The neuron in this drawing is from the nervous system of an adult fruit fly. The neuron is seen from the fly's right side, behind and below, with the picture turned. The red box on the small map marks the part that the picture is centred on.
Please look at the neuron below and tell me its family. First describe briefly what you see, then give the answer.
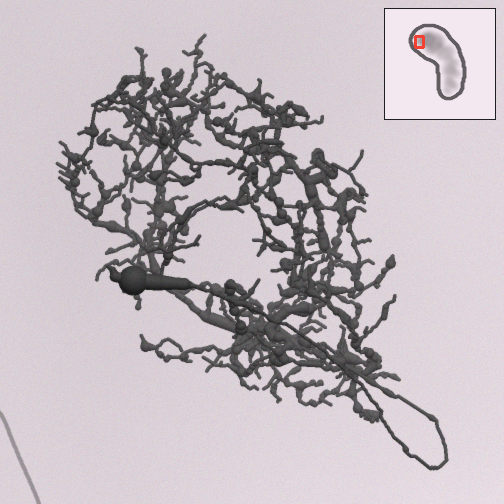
Its cell body lies on the left of the picture. The picture shows more than a hundred branch ends. It is a central-brain intrinsic neuron. The family is hemilineage LHp1.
